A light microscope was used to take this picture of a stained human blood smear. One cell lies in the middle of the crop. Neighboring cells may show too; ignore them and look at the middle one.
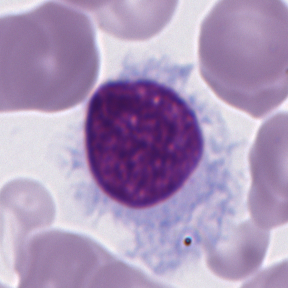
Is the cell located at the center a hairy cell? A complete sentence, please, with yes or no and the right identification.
Yes, this crop has a hairy cell at its centre.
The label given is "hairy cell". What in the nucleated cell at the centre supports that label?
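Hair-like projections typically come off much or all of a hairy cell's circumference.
The border of the pictured cell is ragged, with many fine hair-like projections, which is in keeping with that.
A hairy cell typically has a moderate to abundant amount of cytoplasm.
Here the pale grey-blue cytoplasm is wider below and to the right of the nucleus than above and to the left. No granules are seen in it.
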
